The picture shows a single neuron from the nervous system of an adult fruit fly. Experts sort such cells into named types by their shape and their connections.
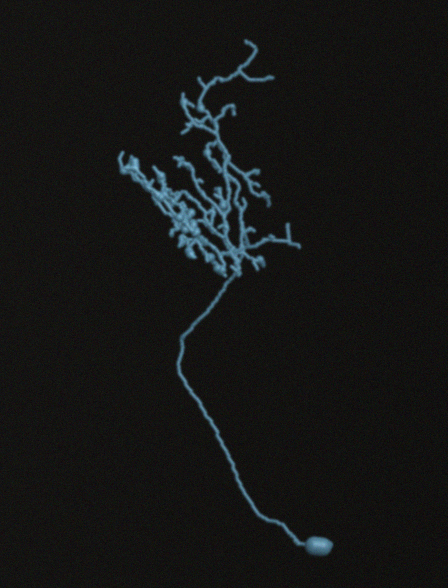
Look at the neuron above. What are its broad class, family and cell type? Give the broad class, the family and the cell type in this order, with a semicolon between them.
optic-lobe intrinsic neuron; Cm; Cm16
